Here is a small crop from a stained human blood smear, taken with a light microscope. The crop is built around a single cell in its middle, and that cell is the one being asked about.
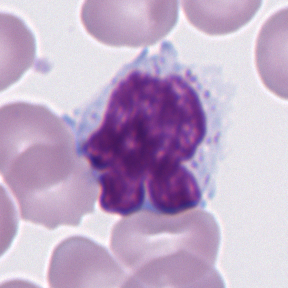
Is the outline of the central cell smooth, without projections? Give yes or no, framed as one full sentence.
No, this cell is bounded by a rough outline.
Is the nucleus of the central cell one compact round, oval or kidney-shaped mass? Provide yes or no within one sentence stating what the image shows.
No, this cell's nucleus is lobed instead of forming a single mass.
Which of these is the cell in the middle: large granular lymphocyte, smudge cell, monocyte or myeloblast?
large granular lymphocyte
